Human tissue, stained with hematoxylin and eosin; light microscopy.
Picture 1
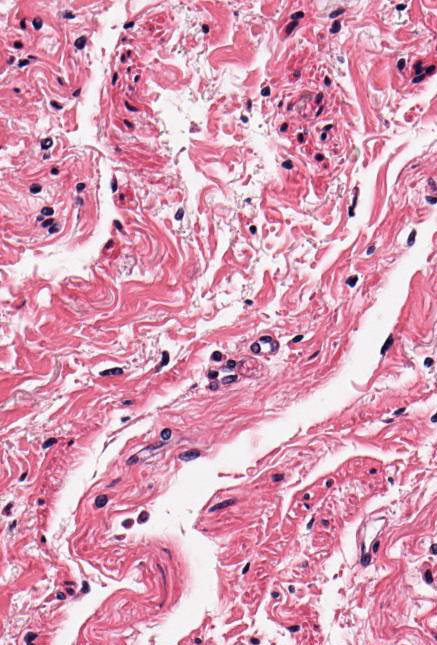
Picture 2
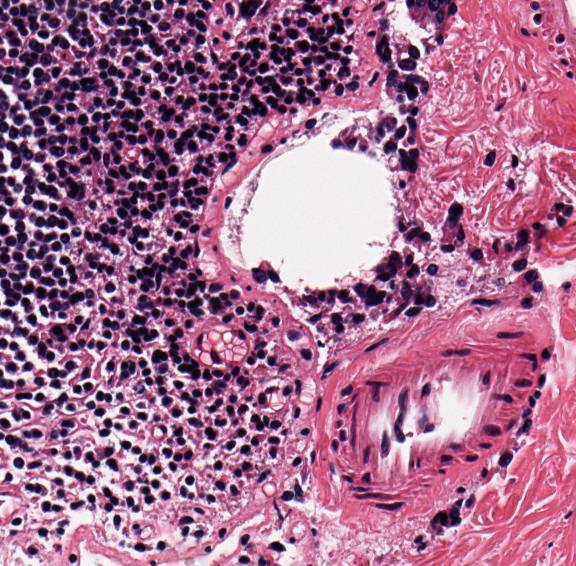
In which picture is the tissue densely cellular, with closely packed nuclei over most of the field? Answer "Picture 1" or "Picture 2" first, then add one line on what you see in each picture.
Picture 2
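In picture 1: Small dark elongated fibroblast nuclei lie sparsely scattered between the collagen bundles.
In picture 2: A dense sheet of small, darkly stained lymphocytes fills the left and centre of the field.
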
